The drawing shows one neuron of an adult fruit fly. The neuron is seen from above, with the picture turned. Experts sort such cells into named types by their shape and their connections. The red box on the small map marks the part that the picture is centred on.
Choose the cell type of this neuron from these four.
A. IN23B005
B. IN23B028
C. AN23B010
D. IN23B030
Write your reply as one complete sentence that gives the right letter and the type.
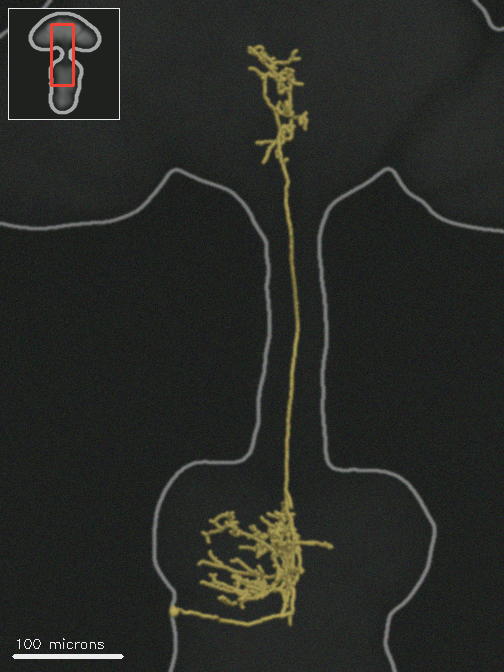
Cell type AN23B010, found in option C, is the type of the neuron.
